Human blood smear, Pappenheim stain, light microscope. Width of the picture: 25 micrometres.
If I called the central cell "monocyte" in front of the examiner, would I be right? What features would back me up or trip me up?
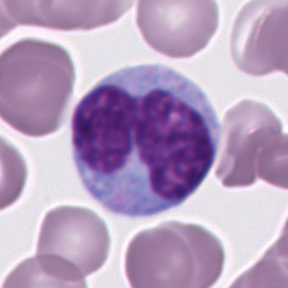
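Monocyte is the right name for this cell. Fine lilac granules faintly dust the pale greyish-blue cytoplasm, which speaks against hairy cell.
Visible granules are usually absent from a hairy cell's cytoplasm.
The outline is round and smooth, which also speaks against hairy cell.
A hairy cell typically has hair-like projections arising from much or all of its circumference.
The cell is about 13 micrometres across, in keeping with monocyte.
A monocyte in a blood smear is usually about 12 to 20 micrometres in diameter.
No nucleoli can be seen, a feature that fits both names.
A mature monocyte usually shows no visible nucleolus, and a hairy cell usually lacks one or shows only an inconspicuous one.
The nucleus fills about 60% of the cell's area.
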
